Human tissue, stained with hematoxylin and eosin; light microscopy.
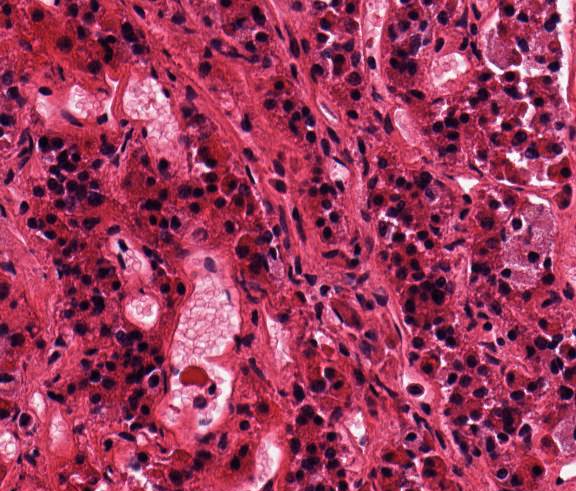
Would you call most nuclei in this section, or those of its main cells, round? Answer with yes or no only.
Yes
